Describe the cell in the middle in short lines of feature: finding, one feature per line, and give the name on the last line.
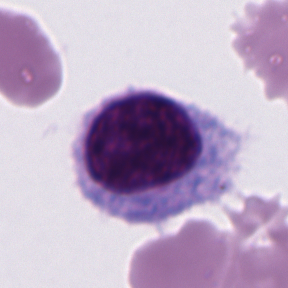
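Nucleus: oval, without indentation or lobes
Nucleolus: none visible
Cytoplasm: rim widest on the lower right side of the nucleus
Granules: no distinct purple or red granules
Name: hairy cell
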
